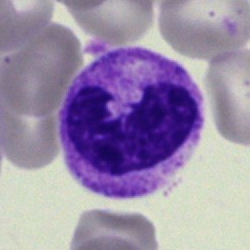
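Band neutrophil, the central cell in this stained bone marrow smear. You can see a notch cut into the upper side of its nucleus, and the chromatin is dark purple and coarsely clumped. No nucleoli show, and the cytoplasm has no vacuoles.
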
